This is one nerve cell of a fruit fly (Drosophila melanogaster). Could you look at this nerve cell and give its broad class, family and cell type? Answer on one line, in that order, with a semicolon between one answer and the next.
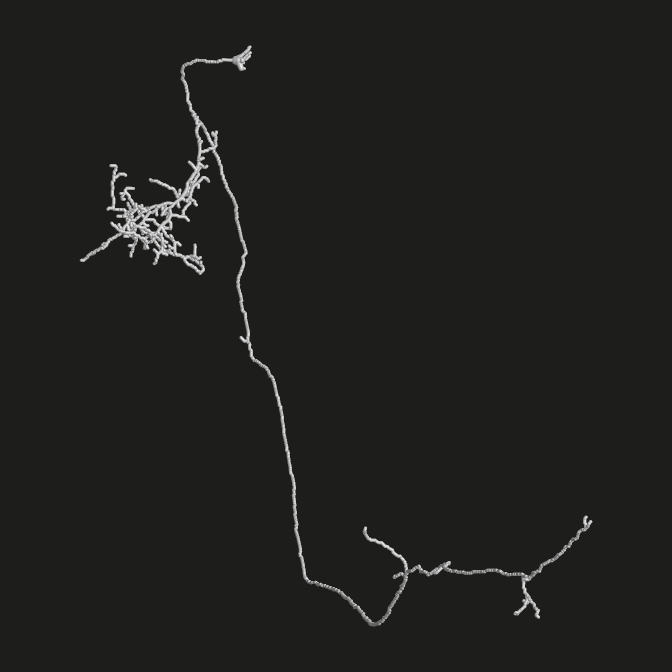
descending neuron; hemilineage PSp2; DNp17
